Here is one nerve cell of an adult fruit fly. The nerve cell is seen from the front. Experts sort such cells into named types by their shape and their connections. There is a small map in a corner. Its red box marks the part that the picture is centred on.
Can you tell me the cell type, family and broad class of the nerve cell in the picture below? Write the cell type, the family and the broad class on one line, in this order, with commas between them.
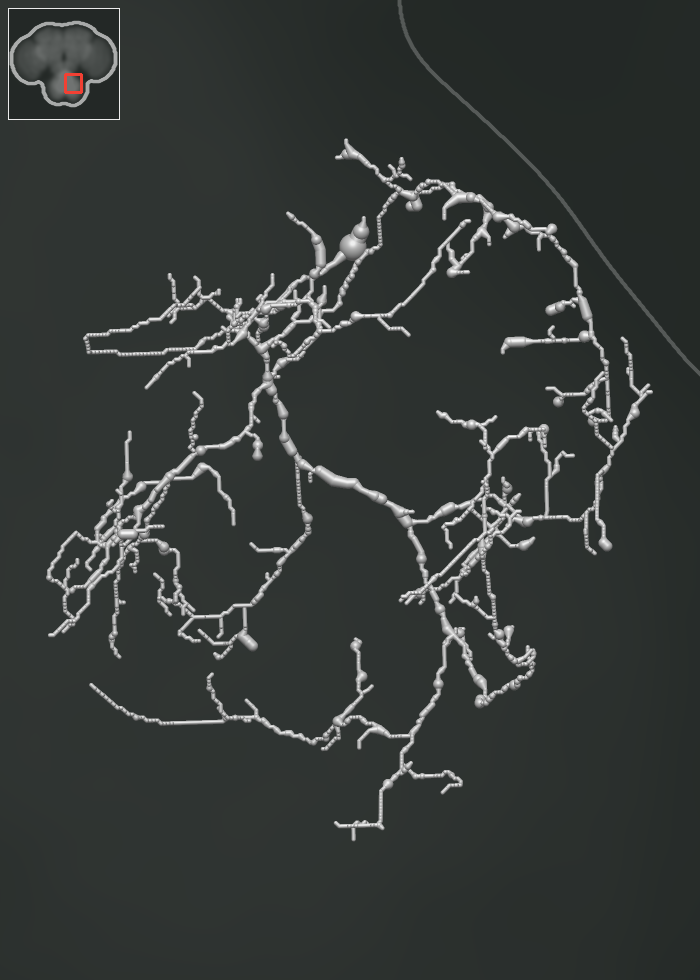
IN03A068, hemilineage 03A, nerve-cord intrinsic neuron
